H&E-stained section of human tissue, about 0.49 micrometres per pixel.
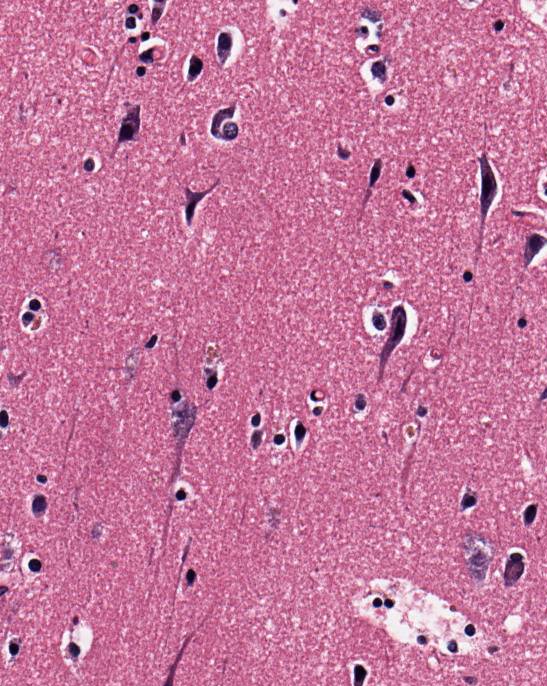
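Cerebral cortex, haematoxylin and eosin. Finely granular pink neuropil fills the field, without epithelium, glands or fat. Scattered pyramidal neurons send tapering processes roughly vertically, top to bottom; several are shrunken, angular and darkly stained. Small, round, dark glial nuclei are scattered evenly throughout.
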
